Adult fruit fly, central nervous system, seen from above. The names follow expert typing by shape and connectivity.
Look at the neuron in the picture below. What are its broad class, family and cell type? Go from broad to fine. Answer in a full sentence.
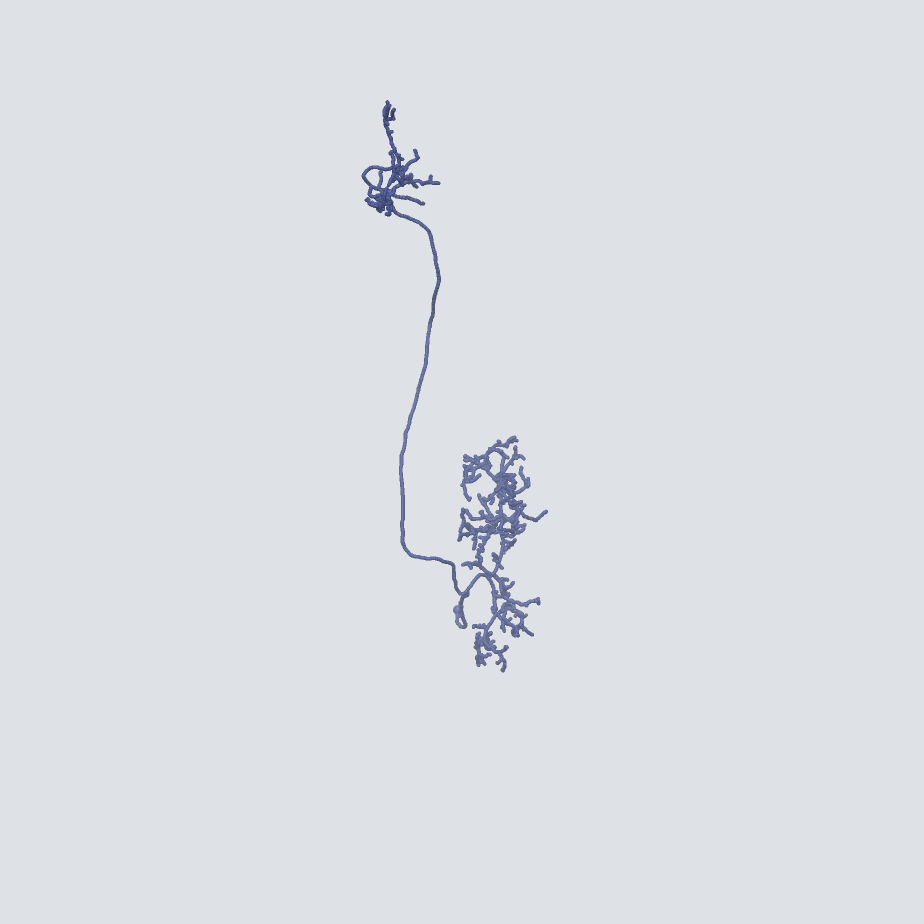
An ascending neuron of hemilineage 06B, type AN06B011.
